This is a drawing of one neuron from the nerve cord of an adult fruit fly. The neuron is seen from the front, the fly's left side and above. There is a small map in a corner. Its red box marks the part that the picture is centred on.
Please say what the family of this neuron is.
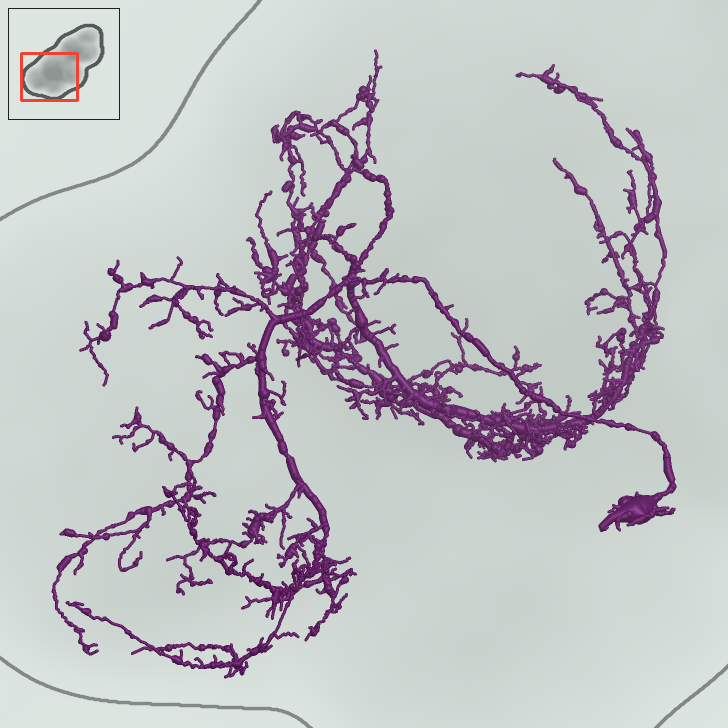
hemilineage 10B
